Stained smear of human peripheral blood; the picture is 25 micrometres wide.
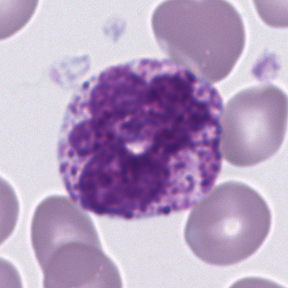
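Basophil, central cell of the smear. The outline strikes me as roughly round, with a smooth edge. Coarse, dark blue-purple granules are scattered through the cytoplasm and also over the nucleus. I see no nucleoli in the nucleus. Near the middle of the cell, between the lobes, there is a small pale clear spot.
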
